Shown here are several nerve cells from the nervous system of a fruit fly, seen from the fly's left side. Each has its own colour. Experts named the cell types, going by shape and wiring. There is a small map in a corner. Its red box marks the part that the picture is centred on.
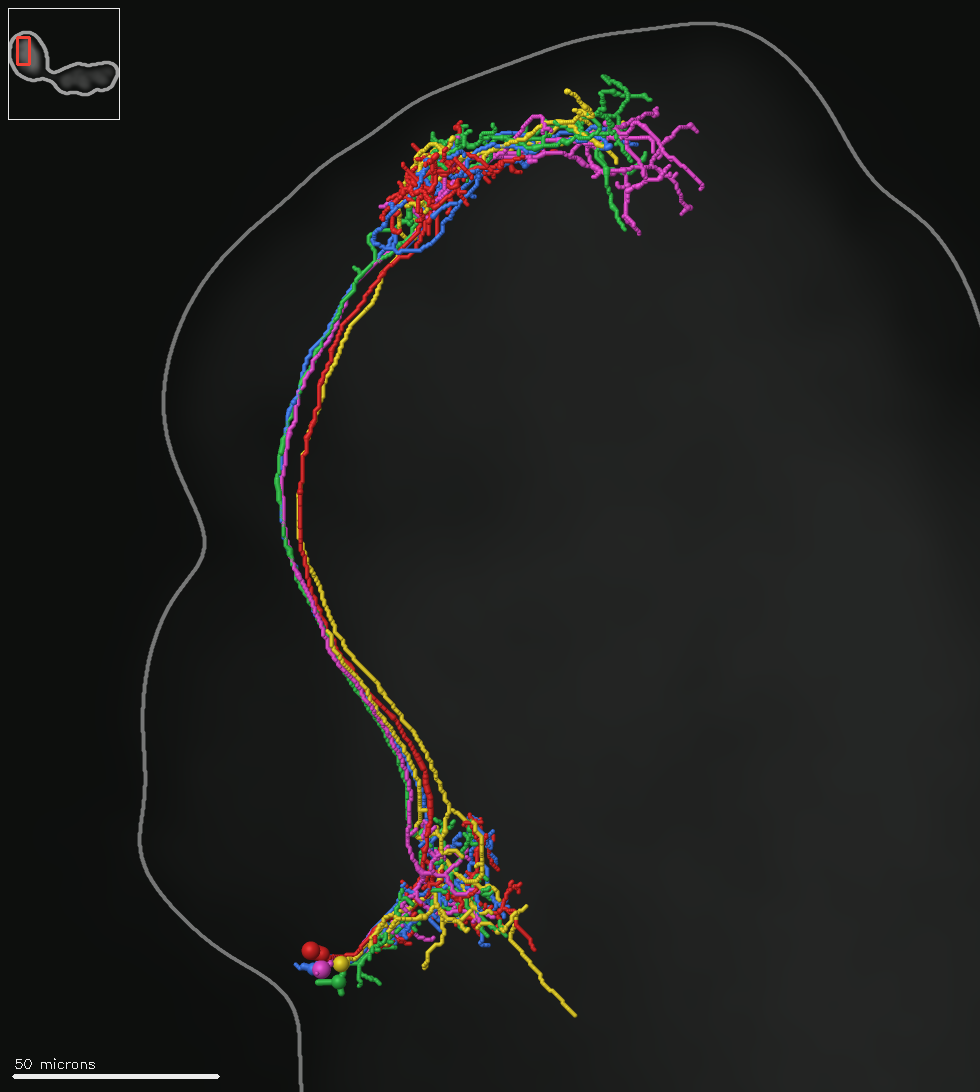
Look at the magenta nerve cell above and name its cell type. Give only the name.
CB1537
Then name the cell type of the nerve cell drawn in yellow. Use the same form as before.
CB1008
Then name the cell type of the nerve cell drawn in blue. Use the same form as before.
FLA002m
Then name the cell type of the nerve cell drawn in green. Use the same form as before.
CB2636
